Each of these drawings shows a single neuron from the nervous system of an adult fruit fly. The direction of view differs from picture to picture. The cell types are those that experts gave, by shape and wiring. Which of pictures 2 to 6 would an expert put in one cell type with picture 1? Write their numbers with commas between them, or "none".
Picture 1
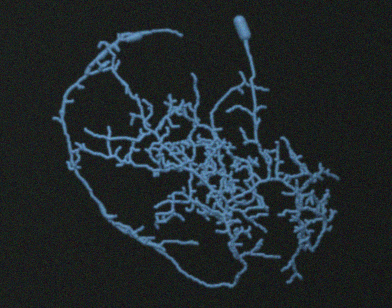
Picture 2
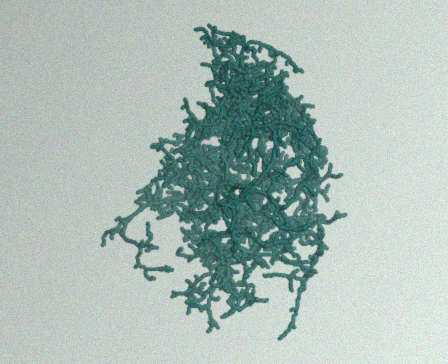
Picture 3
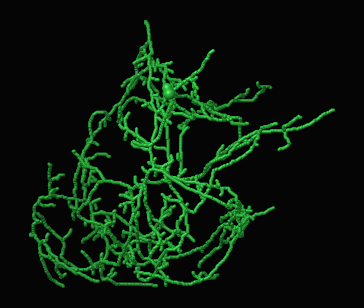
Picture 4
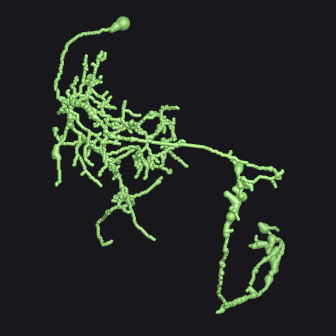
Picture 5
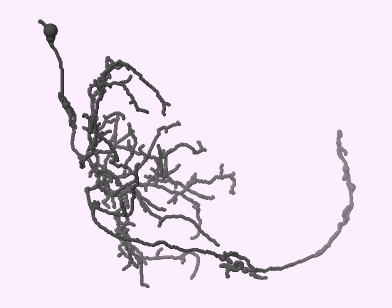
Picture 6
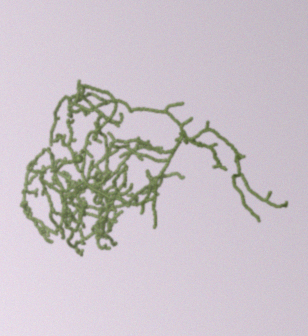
4, 5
